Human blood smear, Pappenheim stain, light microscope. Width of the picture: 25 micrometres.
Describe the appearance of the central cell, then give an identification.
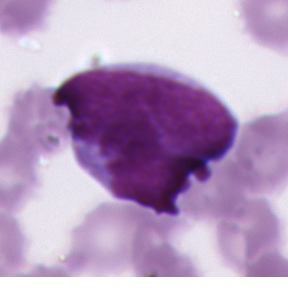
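The nucleus, I note, fills almost the whole cell. I can't find any granules in the visible cytoplasm. The outline is irregular rather than round, and small rounded knobs project from the lower right border. This is a myeloblast.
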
